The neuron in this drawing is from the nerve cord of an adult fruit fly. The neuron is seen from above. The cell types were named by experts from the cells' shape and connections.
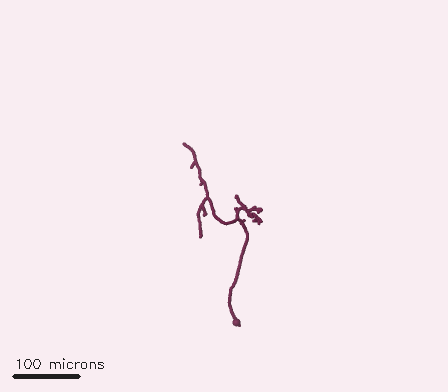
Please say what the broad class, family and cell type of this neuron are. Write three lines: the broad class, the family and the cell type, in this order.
nerve-cord intrinsic neuron
hemilineage 06A
IN06A124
